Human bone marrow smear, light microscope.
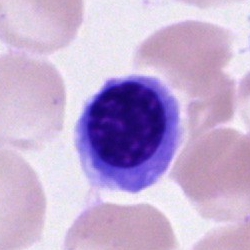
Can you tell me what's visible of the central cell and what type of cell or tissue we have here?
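The nucleus occupies most of the cell. The cytoplasm around it is blue and contains no vacuoles. The outline of the cell is roughly round, with slightly angular edges. The cell is an erythroblast.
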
